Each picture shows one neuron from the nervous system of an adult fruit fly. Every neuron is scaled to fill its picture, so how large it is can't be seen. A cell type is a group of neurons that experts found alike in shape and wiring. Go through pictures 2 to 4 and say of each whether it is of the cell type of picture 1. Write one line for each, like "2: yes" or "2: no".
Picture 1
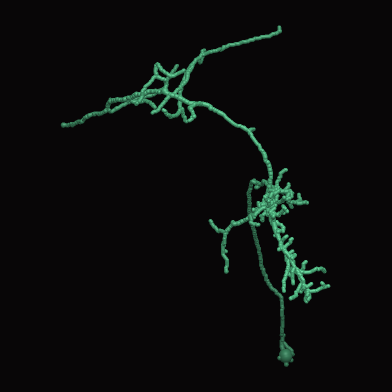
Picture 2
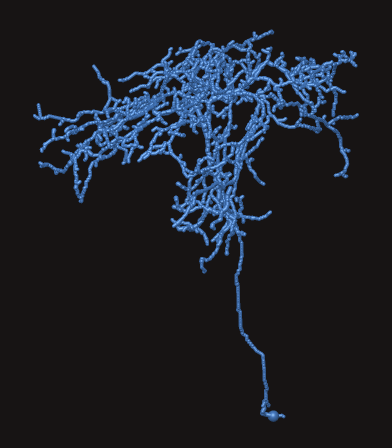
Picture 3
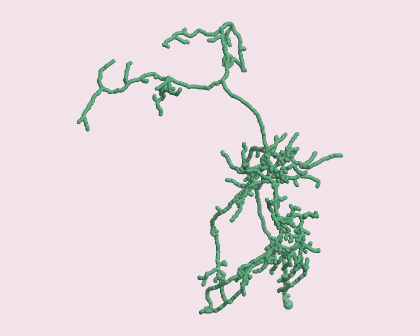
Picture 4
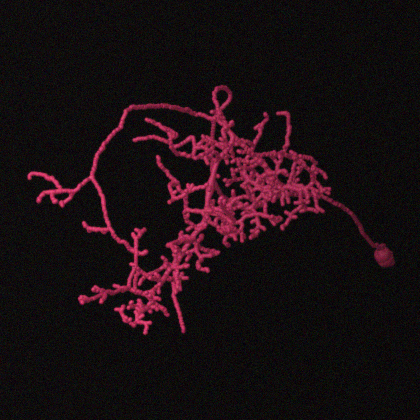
2: no
3: yes
4: no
